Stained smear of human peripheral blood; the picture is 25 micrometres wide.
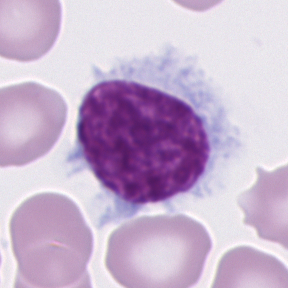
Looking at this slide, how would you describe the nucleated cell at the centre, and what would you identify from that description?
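First, the nucleus: it is oval, about 12 by 10 micrometres, without lobes or a deep indentation. The chromatin is dark purple and coarsely clumped, with small lighter patches between the clumps. Around it, the pale blue cytoplasm is wider on the upper right than the lower left. This is a hairy cell.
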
